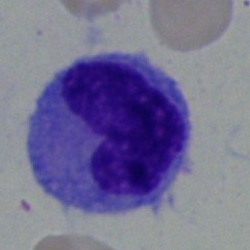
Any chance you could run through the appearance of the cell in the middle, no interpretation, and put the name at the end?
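Small irregular projections stick out from the lower edge of a roughly round cell. The nucleus lies toward the upper right and is folded into a kidney shape, with its indentation facing left. This cell is a monocyte.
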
